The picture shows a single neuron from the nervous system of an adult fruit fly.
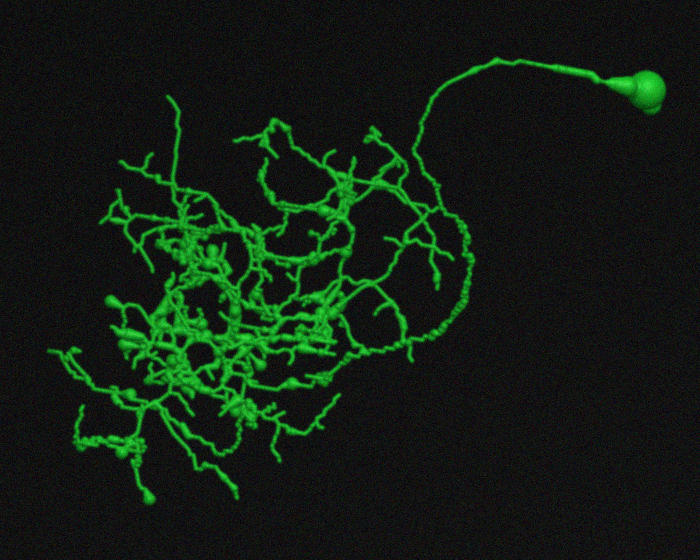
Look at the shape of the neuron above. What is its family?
hemilineage SLPal3_and_SLPal4_dorsal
